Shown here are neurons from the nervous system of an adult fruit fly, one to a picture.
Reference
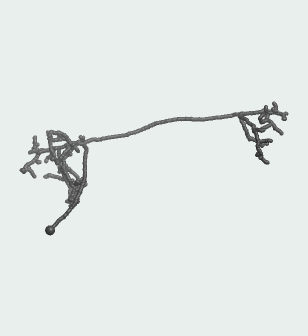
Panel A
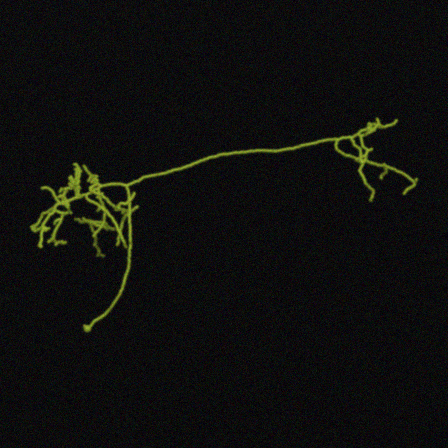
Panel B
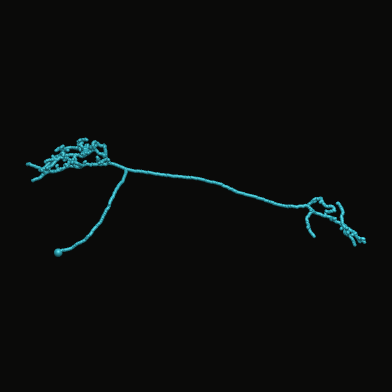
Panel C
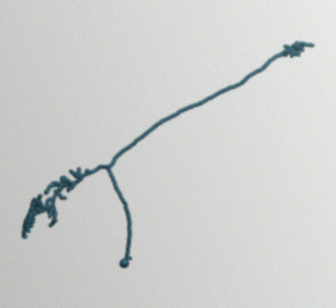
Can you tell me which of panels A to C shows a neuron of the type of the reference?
A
